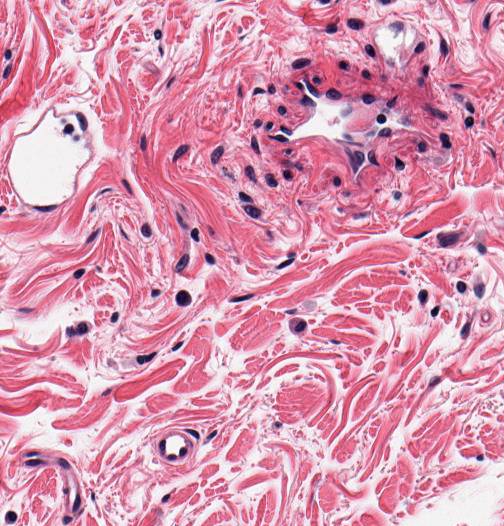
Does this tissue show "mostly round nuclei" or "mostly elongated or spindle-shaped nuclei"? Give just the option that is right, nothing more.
Mostly elongated or spindle-shaped nuclei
